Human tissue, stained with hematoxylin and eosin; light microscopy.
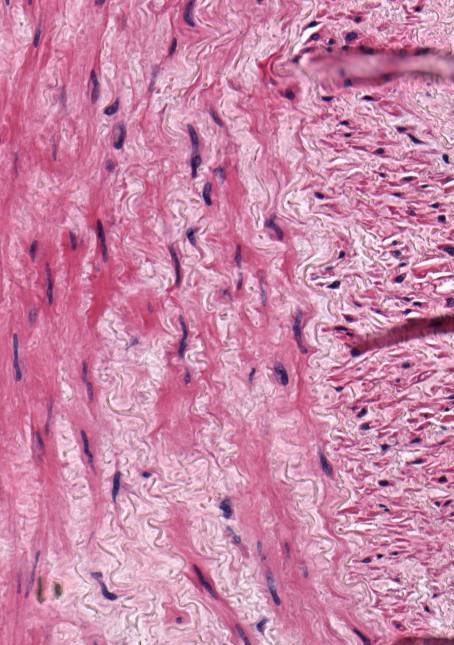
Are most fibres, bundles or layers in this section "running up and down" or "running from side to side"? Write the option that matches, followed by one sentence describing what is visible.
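Running up and down. In the left zone the pink fibres are wavy and run mainly from top to bottom of the field.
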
